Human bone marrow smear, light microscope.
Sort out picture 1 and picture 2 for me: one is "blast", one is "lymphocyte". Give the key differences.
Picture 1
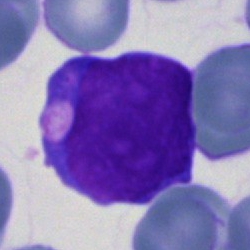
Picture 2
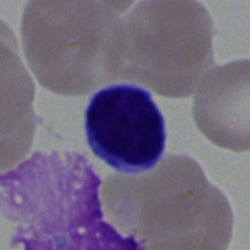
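The blast's the one in picture 1, and the lymphocyte's in picture 2. Both have a nucleus filling nearly the whole cell, and neither shows granules in the cytoplasm.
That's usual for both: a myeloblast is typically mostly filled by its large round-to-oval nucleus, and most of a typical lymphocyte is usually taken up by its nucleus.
Where they part is the chromatin: finely textured and evenly dark purple in the blast, dense and very dark purple throughout in the lymphocyte, with no nucleoli visible there.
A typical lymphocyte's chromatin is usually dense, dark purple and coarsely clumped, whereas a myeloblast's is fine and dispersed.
The cytoplasm differs a bit too: the blast has a thin rim of deep blue, widest on the left, and the lymphocyte a thin crescent of blue along its lower edge.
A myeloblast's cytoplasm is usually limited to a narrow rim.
And the shapes: the blast is roughly squarish with slightly irregular edges, while the lymphocyte is smooth and roughly oval.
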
